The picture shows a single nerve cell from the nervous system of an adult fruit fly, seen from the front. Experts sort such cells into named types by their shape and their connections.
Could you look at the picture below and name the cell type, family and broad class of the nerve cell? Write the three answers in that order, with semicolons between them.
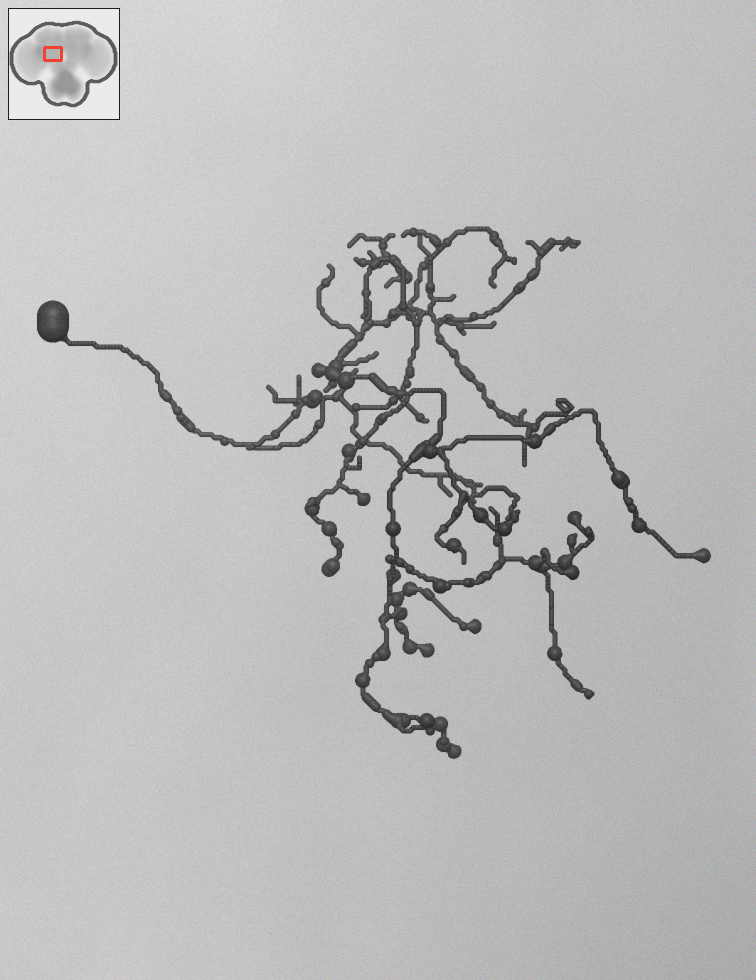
CB2471; hemilineage ALl1_dorsal; central-brain intrinsic neuron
